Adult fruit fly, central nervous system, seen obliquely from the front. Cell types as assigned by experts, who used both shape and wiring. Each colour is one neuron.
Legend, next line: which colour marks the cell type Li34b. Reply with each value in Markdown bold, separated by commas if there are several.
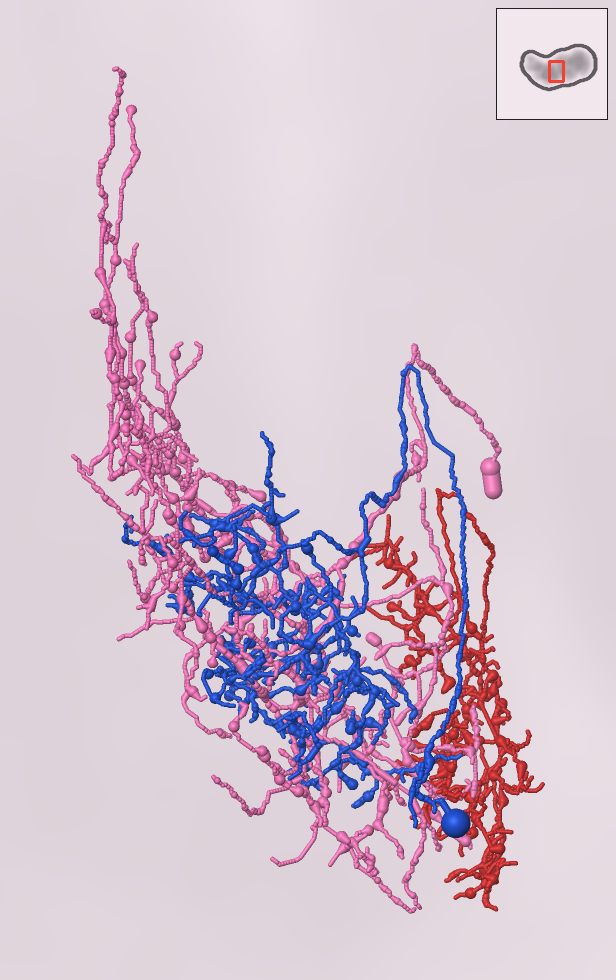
**blue**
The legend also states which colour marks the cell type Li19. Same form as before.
**pink**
